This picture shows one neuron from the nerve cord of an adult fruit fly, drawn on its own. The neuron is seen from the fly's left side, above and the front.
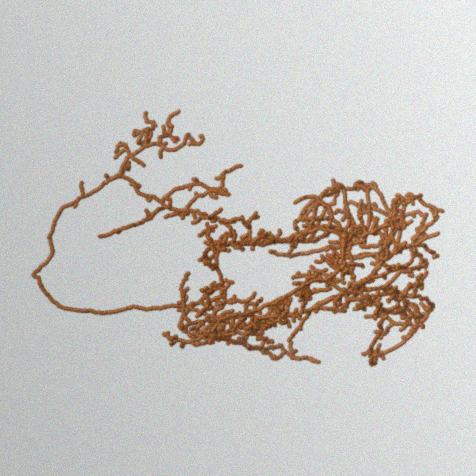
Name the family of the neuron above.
hemilineage 18B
